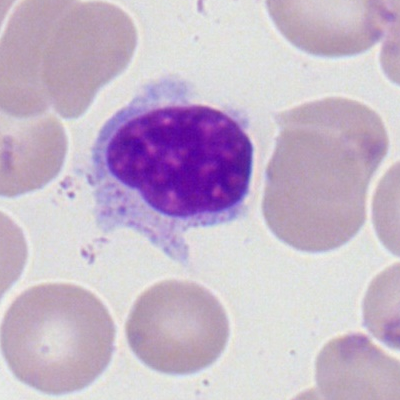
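Lymphocyte in the centre of a stained blood smear. Its chromatin is dark purple and clumped, mottled by small pale spots. The pale greyish-blue cytoplasm carries scattered fine pinkish-purple granules and is broadest below and to the left of the nucleus.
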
